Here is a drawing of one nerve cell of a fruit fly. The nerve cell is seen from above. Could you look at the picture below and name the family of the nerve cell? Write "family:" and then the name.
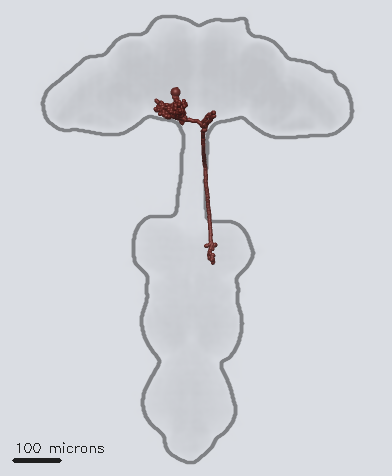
family: hemilineage LB6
